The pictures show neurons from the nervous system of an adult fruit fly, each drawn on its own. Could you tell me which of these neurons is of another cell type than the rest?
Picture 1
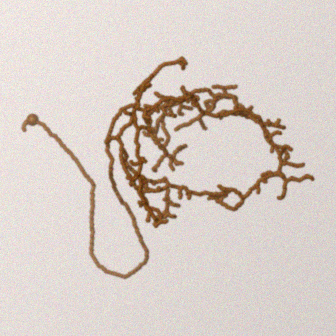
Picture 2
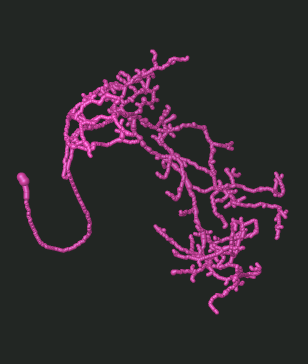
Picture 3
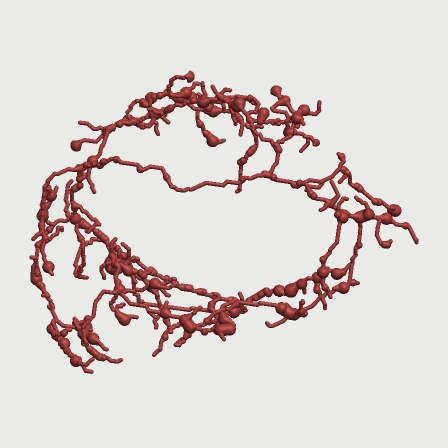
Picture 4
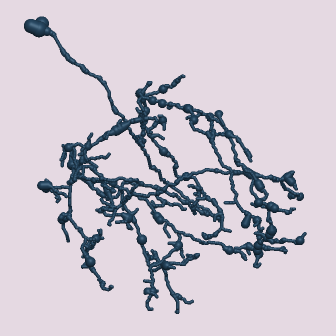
Picture 2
